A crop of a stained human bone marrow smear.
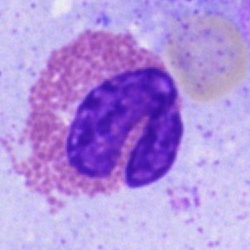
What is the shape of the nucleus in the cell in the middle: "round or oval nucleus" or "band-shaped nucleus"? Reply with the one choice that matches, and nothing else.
Band-shaped nucleus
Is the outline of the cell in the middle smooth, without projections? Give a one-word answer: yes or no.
No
